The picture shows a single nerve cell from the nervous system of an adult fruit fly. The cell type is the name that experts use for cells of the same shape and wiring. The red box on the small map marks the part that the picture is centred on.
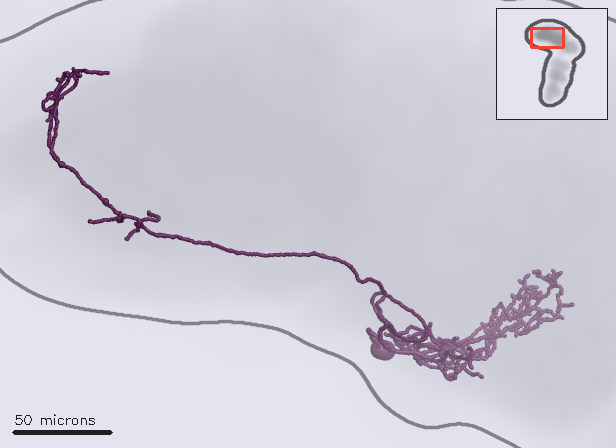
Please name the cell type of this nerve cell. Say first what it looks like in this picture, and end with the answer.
The cell body is at the bottom of the picture. From left to right in the picture it spans about 300 microns. It is a central-brain intrinsic neuron. It is of cell type SLP444.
